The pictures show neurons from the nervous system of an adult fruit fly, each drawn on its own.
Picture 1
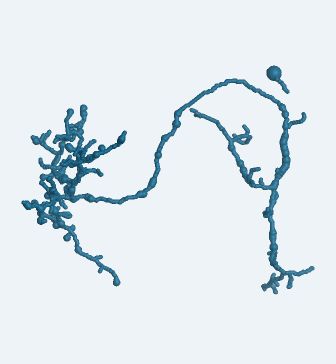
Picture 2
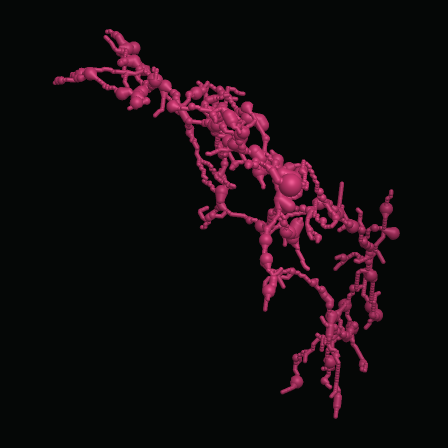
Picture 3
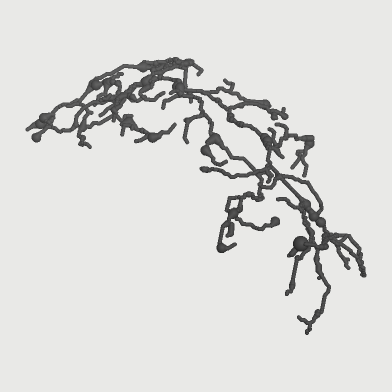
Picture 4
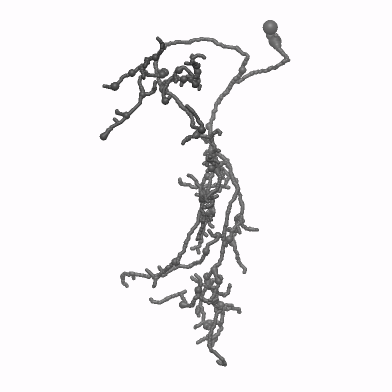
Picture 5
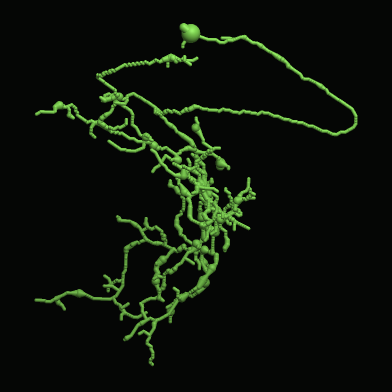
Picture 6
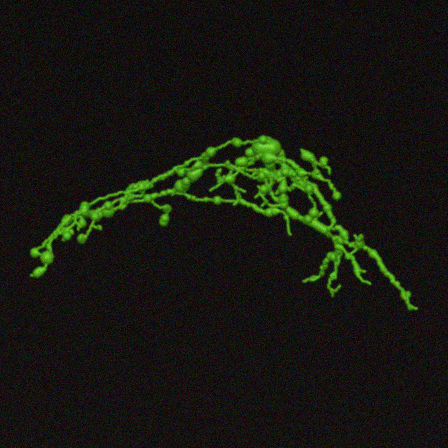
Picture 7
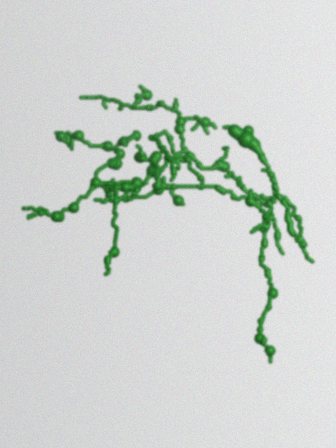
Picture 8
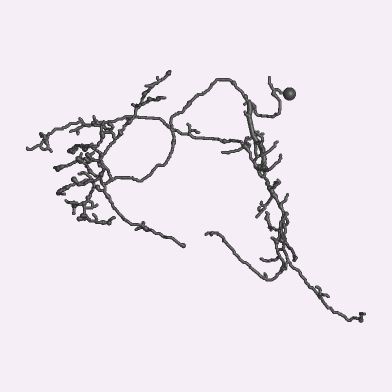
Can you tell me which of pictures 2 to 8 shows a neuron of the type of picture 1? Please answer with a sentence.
Picture 8 is of the same cell type.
